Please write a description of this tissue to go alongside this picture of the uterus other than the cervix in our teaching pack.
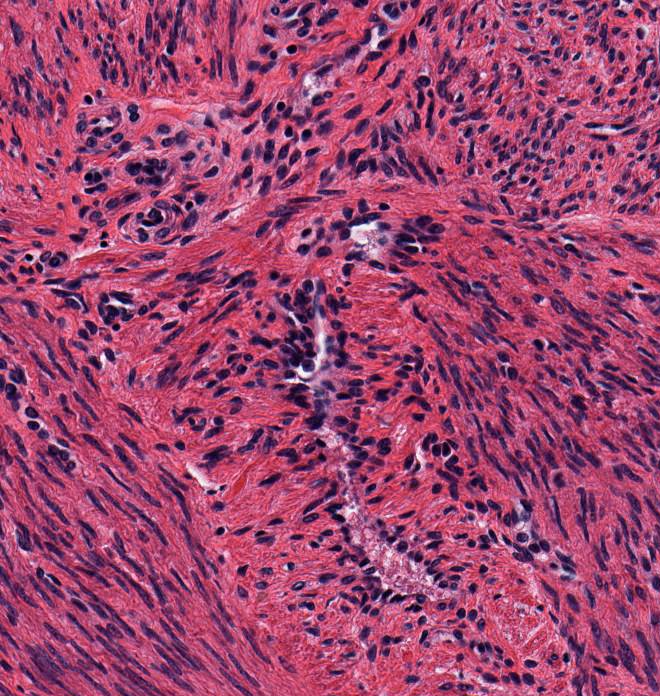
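What fills this field is spindle cells in fascicles, running in different directions and crossing one another. Their nuclei are elongated, dark-staining and blunt-ended; their cytoplasm is bright pink and fibrillary. Around the central vessel, though, the nuclei are rounder and more crowded than in the surrounding fascicles.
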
